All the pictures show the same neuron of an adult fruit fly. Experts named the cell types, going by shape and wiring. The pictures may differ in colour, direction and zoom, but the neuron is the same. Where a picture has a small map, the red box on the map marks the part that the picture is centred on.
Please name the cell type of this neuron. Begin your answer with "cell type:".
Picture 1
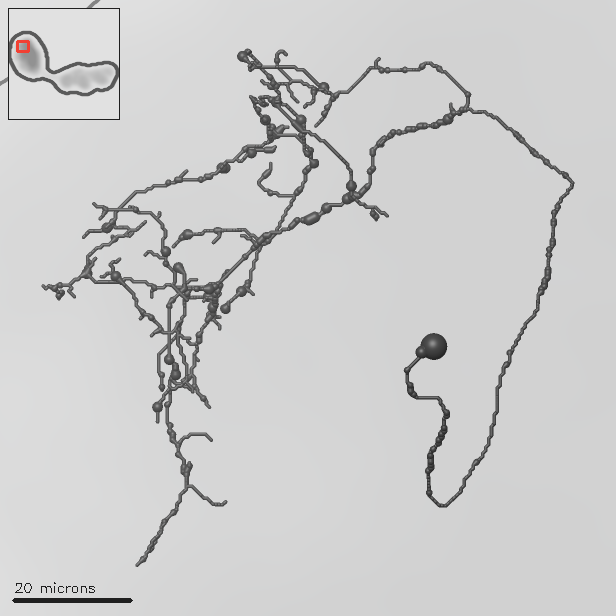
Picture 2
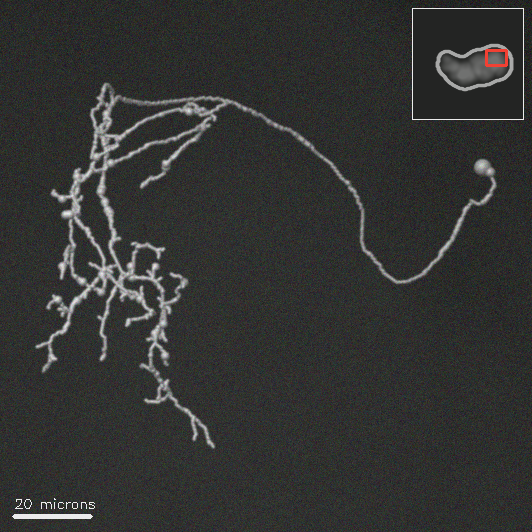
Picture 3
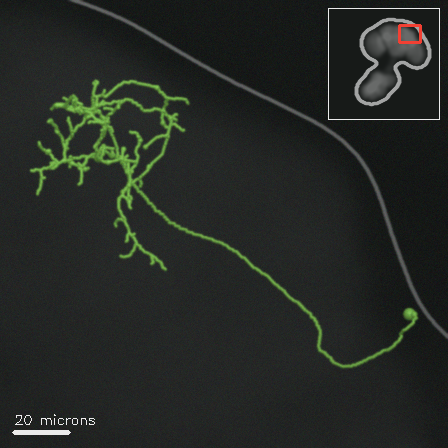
cell type: CB1361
